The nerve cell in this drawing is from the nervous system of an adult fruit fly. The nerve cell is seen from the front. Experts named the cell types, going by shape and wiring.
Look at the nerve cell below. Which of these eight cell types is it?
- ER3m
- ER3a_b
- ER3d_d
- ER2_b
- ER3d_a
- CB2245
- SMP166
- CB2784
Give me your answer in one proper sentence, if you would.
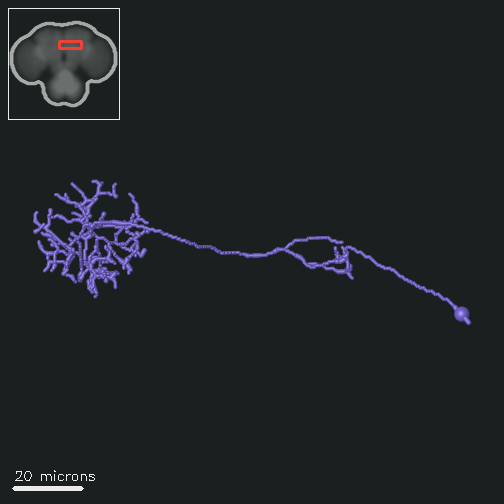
The cell type for the neuron is ER3m.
